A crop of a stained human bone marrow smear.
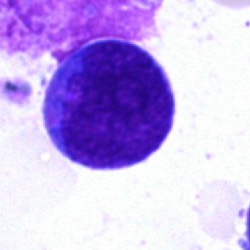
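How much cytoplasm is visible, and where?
Only a thin rim, mainly on the left side.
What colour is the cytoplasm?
Deep blue, with no granules seen in it.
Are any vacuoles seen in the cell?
None are seen.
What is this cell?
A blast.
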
